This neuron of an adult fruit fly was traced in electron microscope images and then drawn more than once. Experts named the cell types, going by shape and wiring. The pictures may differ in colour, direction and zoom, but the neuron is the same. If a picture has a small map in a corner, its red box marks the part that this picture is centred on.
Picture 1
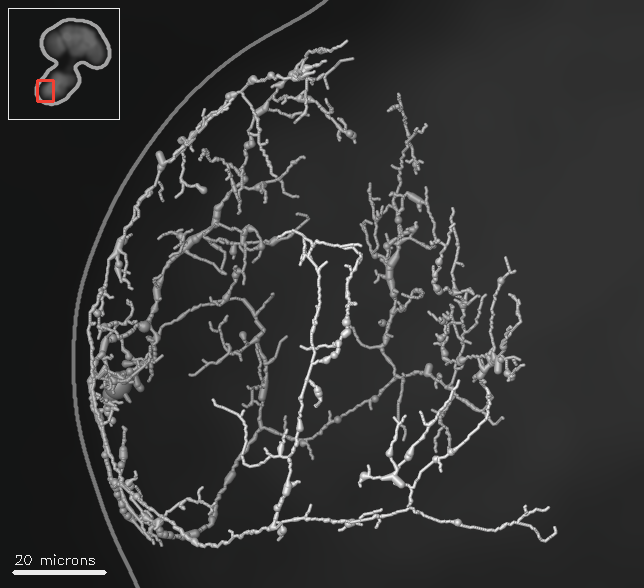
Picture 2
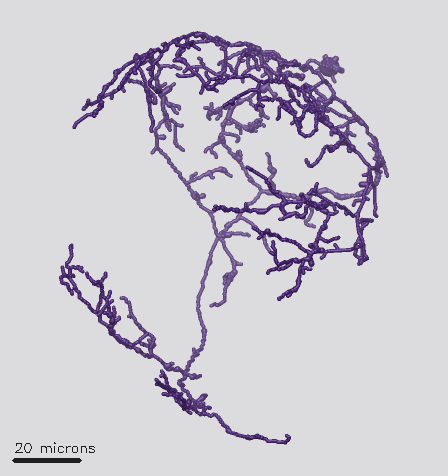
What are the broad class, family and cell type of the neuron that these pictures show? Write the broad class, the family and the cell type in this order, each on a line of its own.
nerve-cord intrinsic neuron
hemilineage 19A
IN19A060_b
